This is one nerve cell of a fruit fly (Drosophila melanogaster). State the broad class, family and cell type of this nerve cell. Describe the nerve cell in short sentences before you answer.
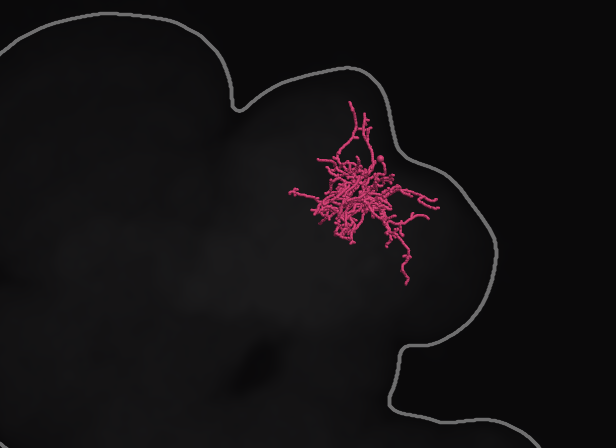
As drawn here it is about as wide as it is tall. Its broad class is nerve-cord intrinsic neuron. Its family is hemilineage 00A. It is of cell type IN00A048.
